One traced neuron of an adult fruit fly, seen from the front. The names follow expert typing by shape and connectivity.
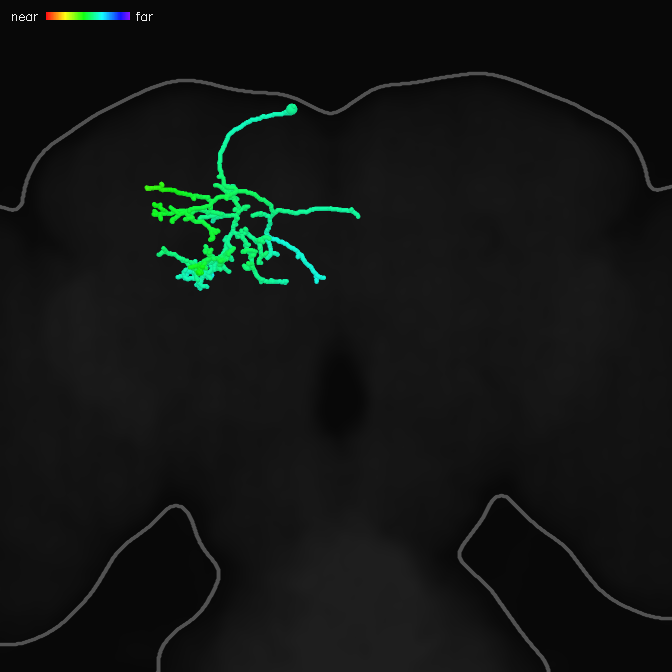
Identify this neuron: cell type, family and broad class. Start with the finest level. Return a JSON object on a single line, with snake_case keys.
{"cell_type": "CL191_a", "family": "hemilineage SMPp&v1_posterior", "broad_class": "central-brain intrinsic neuron"}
